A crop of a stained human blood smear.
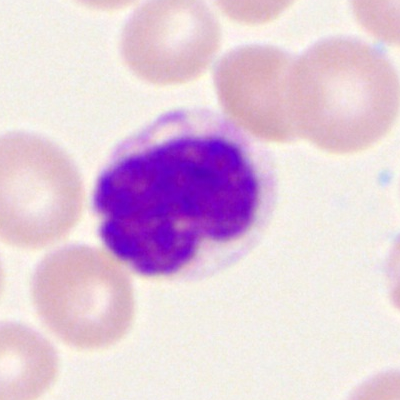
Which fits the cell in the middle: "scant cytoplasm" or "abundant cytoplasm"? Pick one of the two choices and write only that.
Scant cytoplasm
